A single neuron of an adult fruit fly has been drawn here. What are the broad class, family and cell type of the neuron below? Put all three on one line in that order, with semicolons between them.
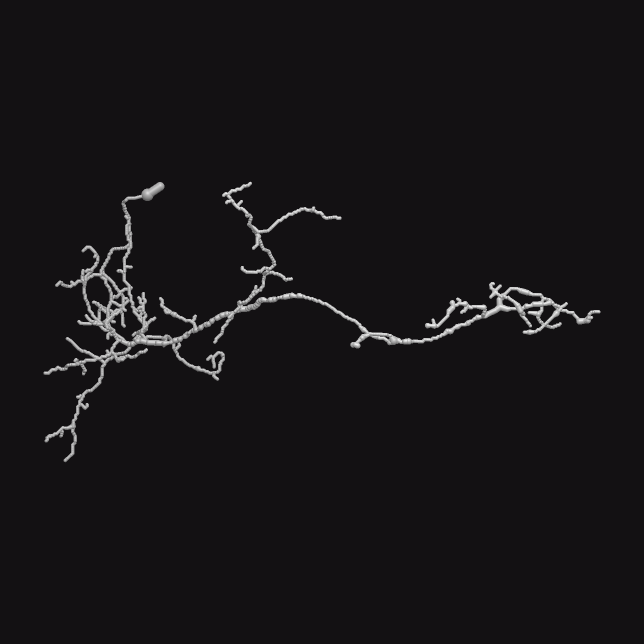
nerve-cord intrinsic neuron; hemilineage 19A; IN19A067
